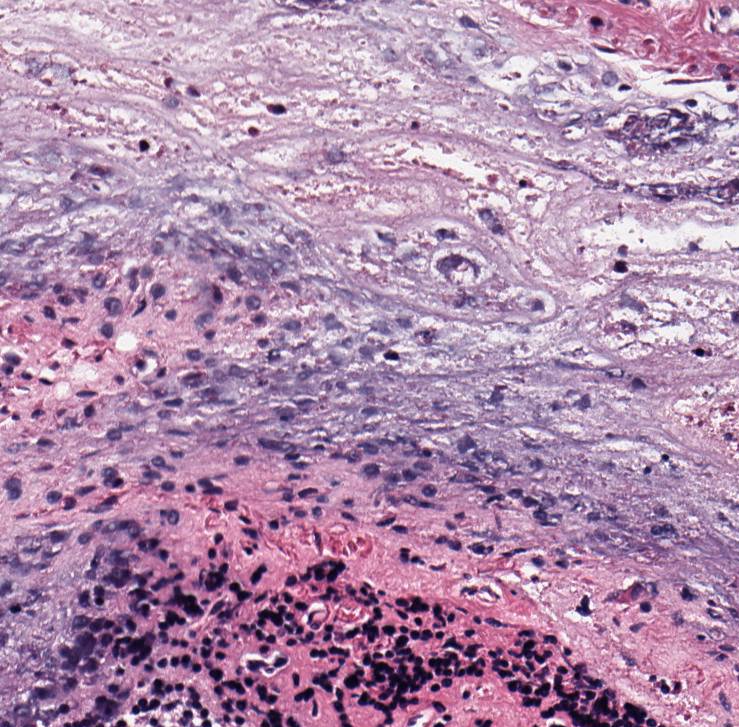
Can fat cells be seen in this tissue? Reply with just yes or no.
No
